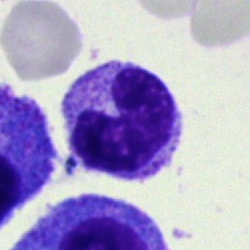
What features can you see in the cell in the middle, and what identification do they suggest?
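The chromatin is dark purple and coarsely clumped. The cytoplasm is pale lilac and holds fine pinkish-purple granules. Its widest rim lies at the upper left of the cell. It is a band neutrophil.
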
